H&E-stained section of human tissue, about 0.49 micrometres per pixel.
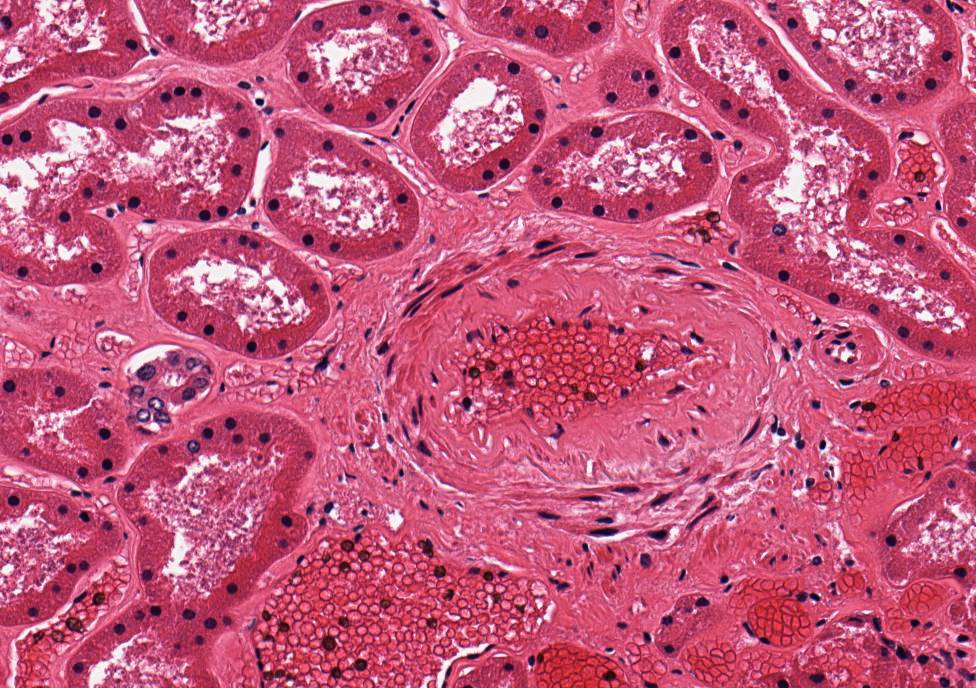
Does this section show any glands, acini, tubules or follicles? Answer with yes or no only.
Yes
